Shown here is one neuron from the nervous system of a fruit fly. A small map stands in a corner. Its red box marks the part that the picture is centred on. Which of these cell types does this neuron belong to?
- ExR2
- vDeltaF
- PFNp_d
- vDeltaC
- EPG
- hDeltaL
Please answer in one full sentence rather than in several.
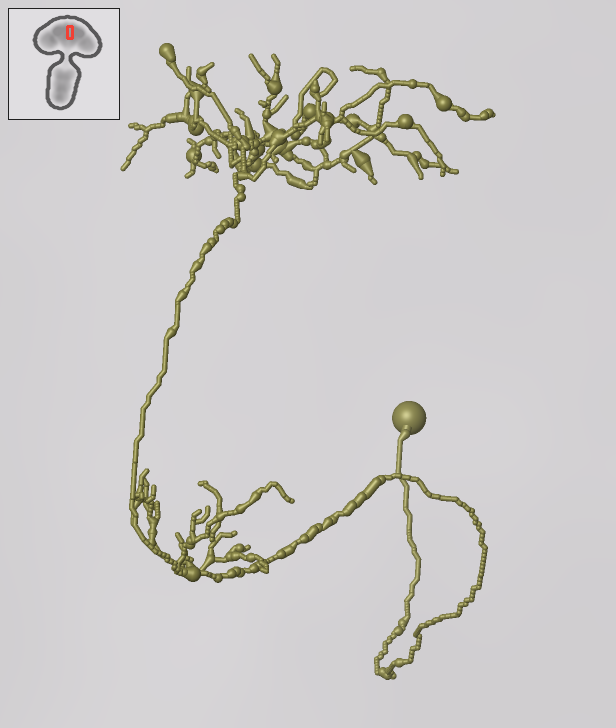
As its cell type, this neuron has vDeltaC.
